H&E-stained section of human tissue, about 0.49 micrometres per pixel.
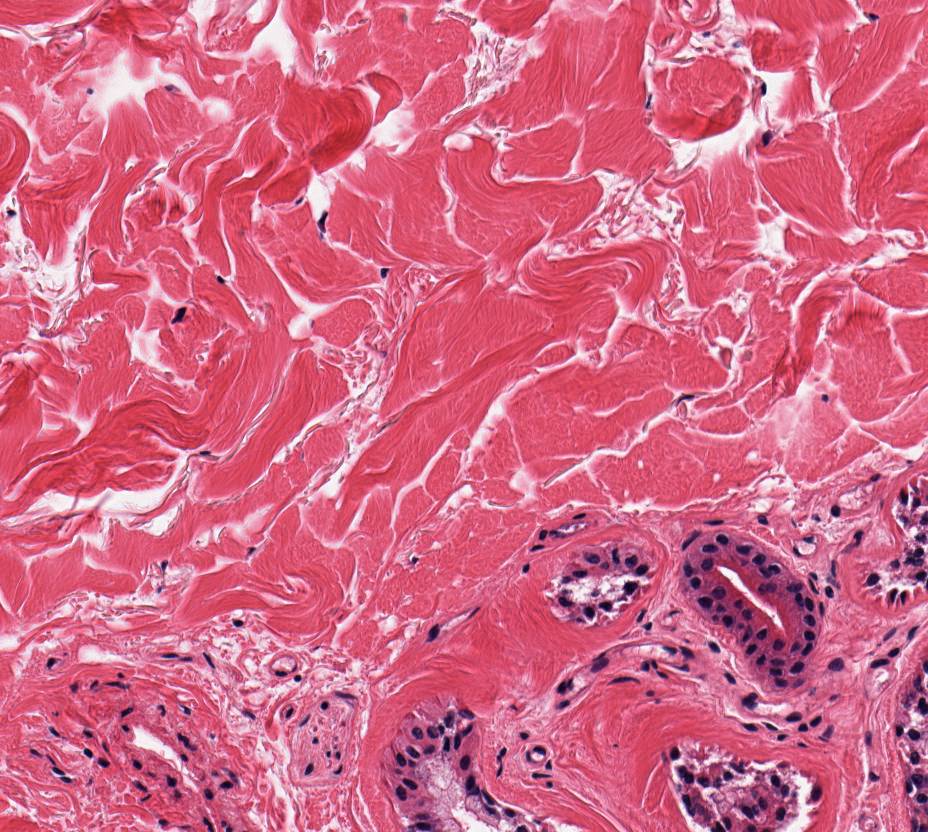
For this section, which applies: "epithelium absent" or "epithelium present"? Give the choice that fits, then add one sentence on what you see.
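Epithelium present. Dense pink collagen bundles fill the upper two-thirds of the field, and small epithelial tubules cluster along the bottom edge.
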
